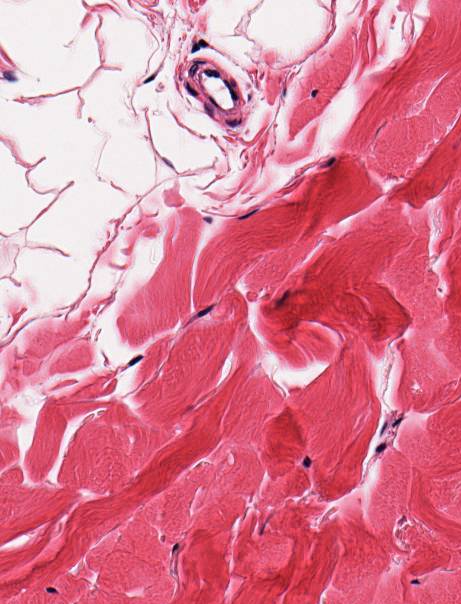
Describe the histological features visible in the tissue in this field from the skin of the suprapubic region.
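First, distribution: fat sits in the upper left, muscle fibres fill the rest. Second, orientation: the fibres run in several directions, cut lengthwise, obliquely and across. Third, staining: deep, uniform pink. Fourth, nuclei: few, small, dark, elongated, lying at fibre edges, not centres.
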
